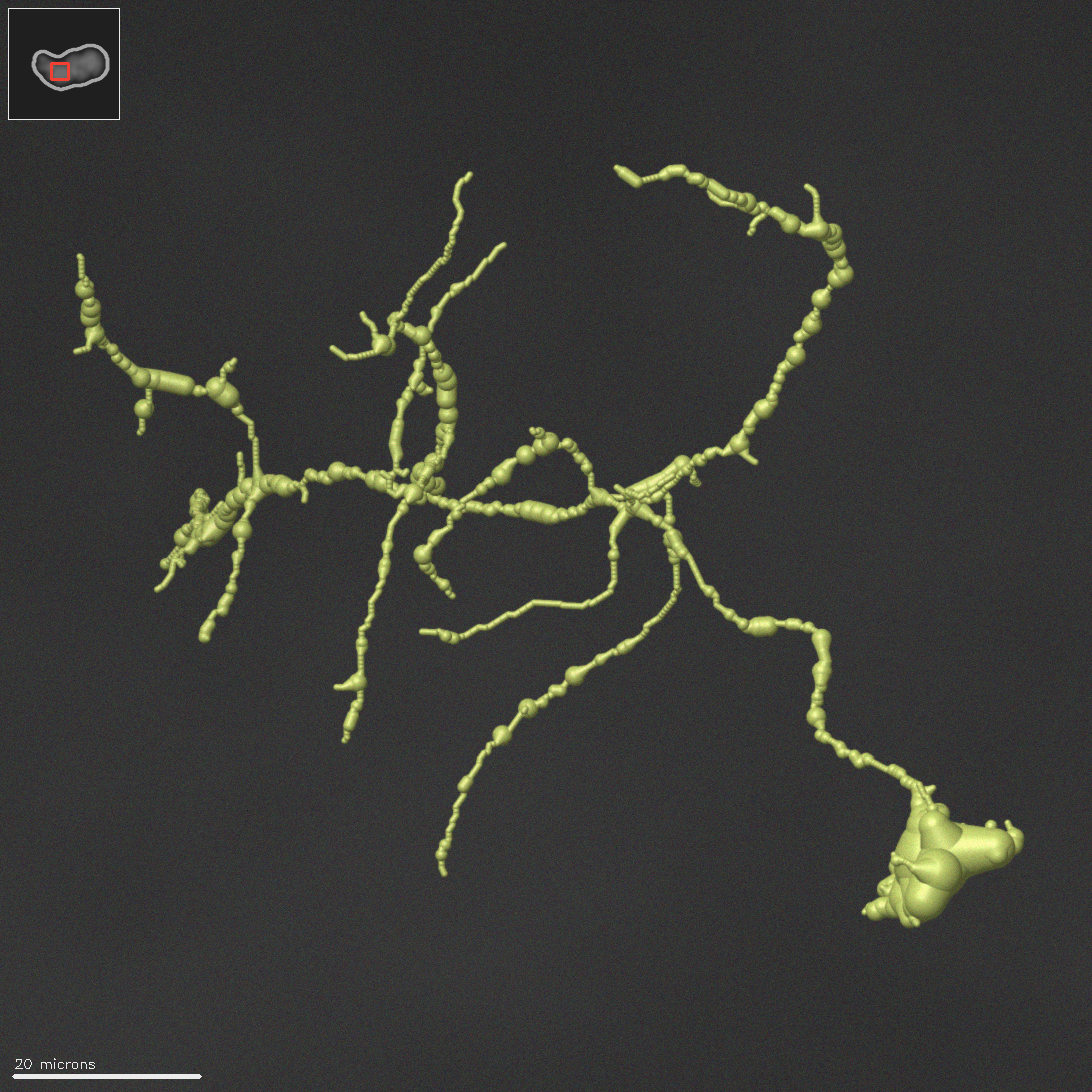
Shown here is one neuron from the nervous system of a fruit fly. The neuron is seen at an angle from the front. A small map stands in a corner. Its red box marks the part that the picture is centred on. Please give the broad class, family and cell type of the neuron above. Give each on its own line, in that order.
motor neuron of the nerve cord
hemilineage 15B
Acc. ti flexor MN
